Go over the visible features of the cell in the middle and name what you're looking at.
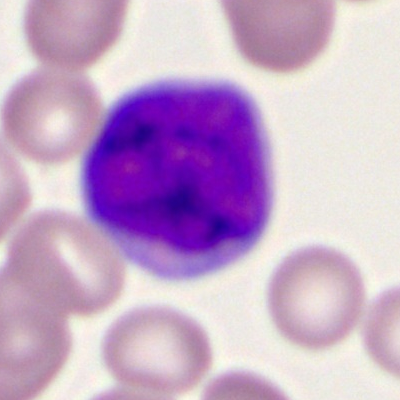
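First, the nucleus is a single unlobed mass filling most of the cell. Next, its chromatin is deep purple, with a few darker clumps scattered through it. Then the cytoplasm forms only a thin pale blue-lilac rim, widest along the lower edge of the cell. Last, the cell is a myeloblast.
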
